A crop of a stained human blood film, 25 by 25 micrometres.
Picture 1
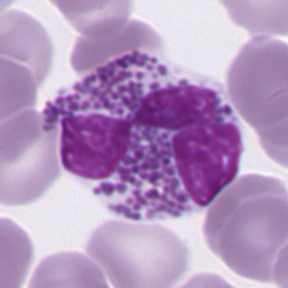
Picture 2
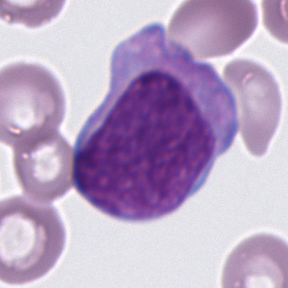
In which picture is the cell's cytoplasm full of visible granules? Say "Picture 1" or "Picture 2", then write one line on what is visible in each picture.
Picture 1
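What picture 1 shows: Coarse dark purple granules fill the cytoplasm.
What picture 2 shows: No distinct granules can be seen in the cytoplasm.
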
